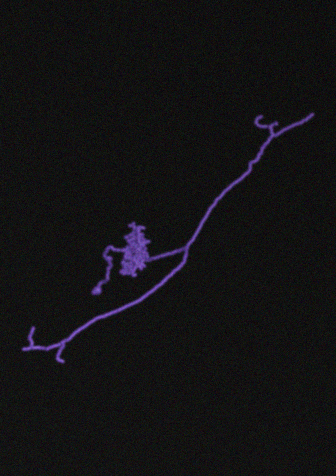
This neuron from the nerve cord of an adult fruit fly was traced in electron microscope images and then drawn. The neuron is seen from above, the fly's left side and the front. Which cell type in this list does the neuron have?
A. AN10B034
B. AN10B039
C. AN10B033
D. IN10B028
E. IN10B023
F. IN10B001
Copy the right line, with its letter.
D. IN10B028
